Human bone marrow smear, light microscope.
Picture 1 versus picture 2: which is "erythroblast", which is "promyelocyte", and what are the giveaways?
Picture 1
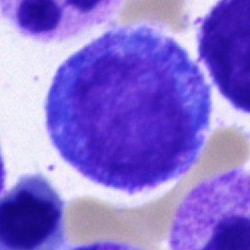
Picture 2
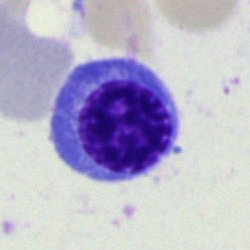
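Picture 1: promyelocyte. Picture 2: erythroblast. Chromatin: fine and evenly spread, not clumped, in picture 1; coarse dark purple clumps separated by paler areas in picture 2.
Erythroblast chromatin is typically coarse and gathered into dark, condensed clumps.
Picture 1: round outline, no visible vacuoles, no distinct surface projections. Picture 2: round, smooth outline; no distinct nucleolus; cytoplasm without granules, its rim widest on the left. Neighbours: pale grey red cells close to the lower right in picture 1; pale red cells above and to the upper left in picture 2.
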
